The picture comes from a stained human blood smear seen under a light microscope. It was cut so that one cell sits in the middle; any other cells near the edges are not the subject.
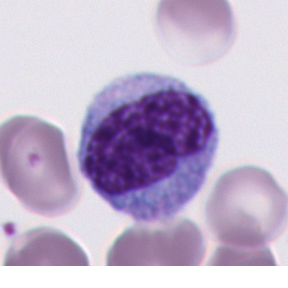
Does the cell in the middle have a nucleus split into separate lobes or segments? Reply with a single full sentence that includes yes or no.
No, the nucleus is not divided into lobes but is one compact round, oval or kidney-shaped mass.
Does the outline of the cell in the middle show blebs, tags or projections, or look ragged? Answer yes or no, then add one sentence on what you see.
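No. No projections stand out from the cell's surface.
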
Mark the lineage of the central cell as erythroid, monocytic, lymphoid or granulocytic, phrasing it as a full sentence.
The cell found in the middle of this crop is monocytic in lineage.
